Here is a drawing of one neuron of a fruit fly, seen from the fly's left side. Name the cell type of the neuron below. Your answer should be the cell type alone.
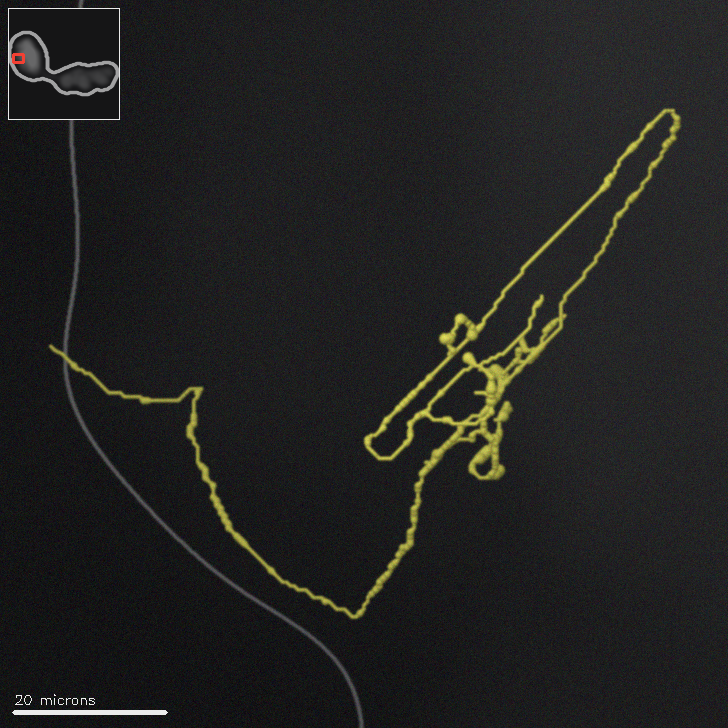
ORN_VC5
